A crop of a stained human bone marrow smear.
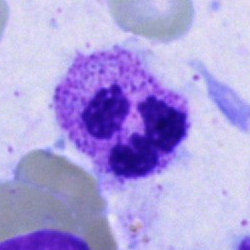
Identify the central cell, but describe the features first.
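Three separate lobes make up the nucleus, and its chromatin is dark purple and densely clumped. The cytoplasm around the lobes is pinkish-lilac, with fine purple granules scattered throughout. The cell is a segmented neutrophil.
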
